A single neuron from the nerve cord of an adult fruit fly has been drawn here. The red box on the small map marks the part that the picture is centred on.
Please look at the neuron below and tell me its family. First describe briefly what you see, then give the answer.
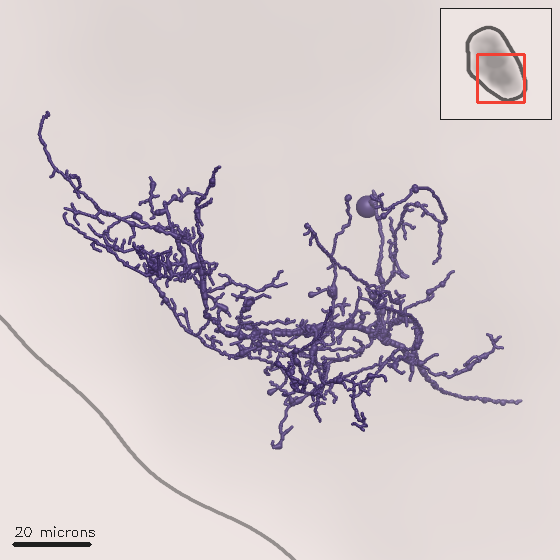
By the scale bar it is about 130 microns wide in this view. The picture shows more than a hundred branch ends. This is an ascending neuron. The family is hemilineage 17A.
